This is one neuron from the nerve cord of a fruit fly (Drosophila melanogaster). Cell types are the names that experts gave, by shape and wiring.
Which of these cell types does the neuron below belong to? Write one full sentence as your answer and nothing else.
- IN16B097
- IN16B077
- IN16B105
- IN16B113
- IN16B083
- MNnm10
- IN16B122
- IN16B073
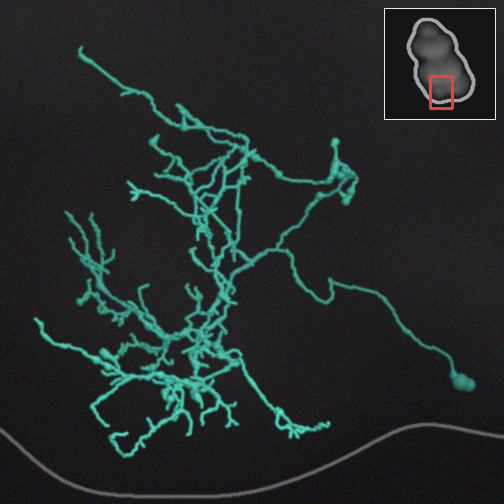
The neuron has IN16B122 as its cell type.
